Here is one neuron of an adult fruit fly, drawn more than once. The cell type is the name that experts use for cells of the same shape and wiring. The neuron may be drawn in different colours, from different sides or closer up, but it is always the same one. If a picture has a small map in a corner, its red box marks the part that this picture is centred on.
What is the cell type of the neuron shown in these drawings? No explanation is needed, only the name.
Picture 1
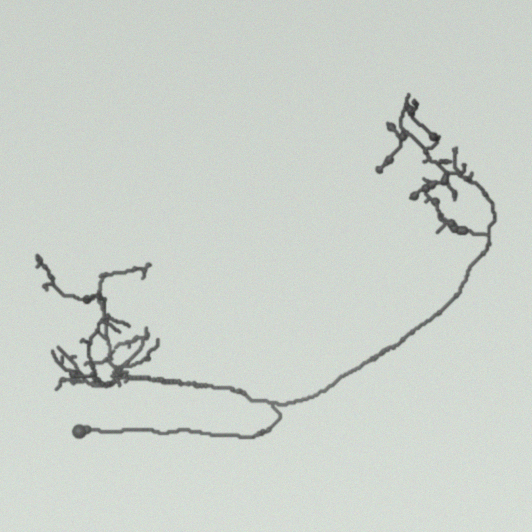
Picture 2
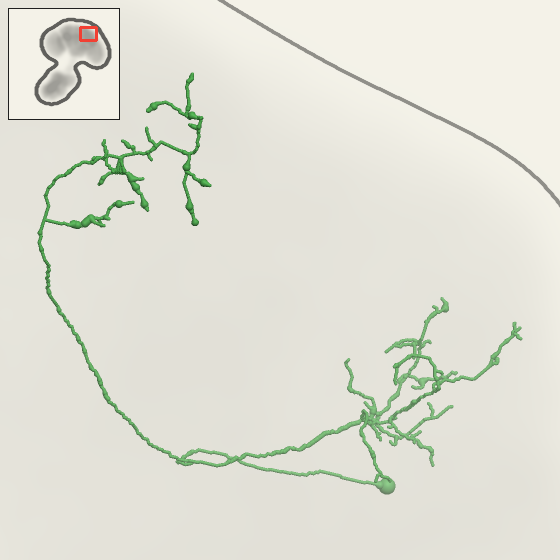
LHPV5a5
